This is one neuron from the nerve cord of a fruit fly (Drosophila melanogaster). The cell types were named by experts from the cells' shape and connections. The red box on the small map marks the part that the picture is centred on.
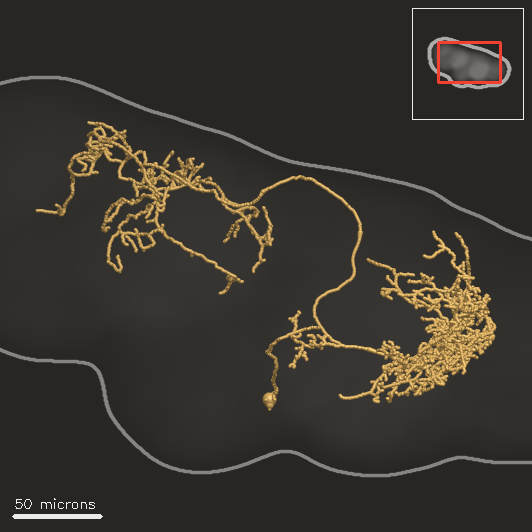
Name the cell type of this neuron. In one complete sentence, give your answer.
The cell type carried by this neuron is IN12A005.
